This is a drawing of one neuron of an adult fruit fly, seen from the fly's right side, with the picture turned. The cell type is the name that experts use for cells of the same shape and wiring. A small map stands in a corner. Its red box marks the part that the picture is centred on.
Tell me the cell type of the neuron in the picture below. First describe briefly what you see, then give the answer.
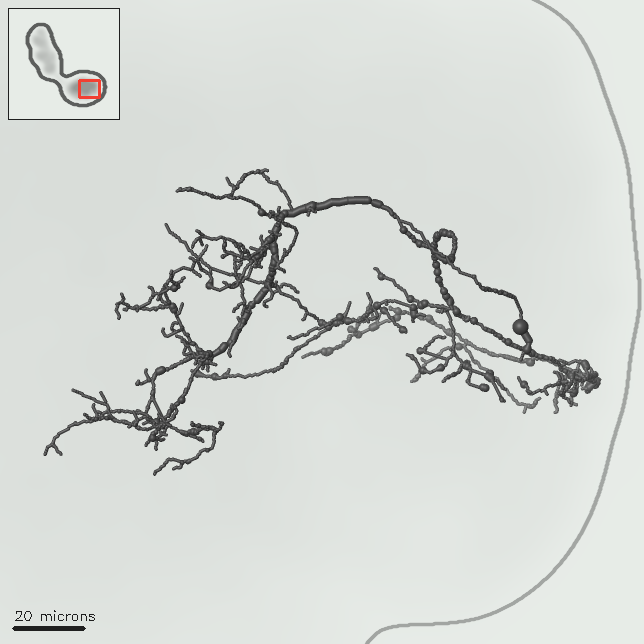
The cell body can be seen on the right of the picture. From left to right in the picture it spans about 160 microns. Dozens of branch ends can be seen. This is a central-brain intrinsic neuron. It is of cell type AVLP753m.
